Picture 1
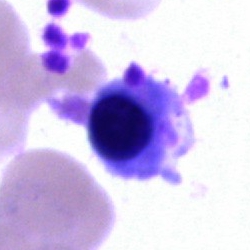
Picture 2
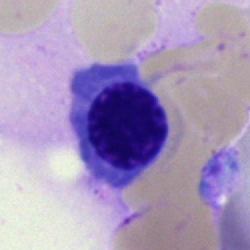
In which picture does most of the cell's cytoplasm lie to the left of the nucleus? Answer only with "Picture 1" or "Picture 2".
Picture 2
